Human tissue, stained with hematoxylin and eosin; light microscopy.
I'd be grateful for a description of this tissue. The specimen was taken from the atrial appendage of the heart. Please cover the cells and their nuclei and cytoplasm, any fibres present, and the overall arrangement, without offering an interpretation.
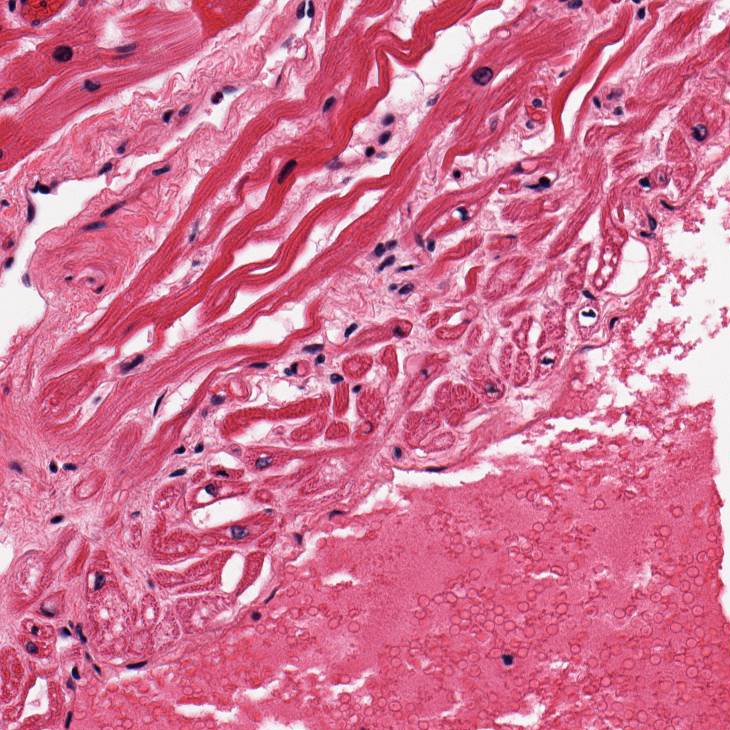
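First, layout: eosinophilic fibrous tissue fills the upper left and a sheet of red blood cells fills the lower right. Second, the long fibre bundles run diagonally, lower left to upper right. Third, between the fibre bundles and the blood lies a band of small, closely packed eosinophilic profiles, rounded and elongated. Last, the blood is almost entirely anucleate red cells, with only rare nucleated cells.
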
